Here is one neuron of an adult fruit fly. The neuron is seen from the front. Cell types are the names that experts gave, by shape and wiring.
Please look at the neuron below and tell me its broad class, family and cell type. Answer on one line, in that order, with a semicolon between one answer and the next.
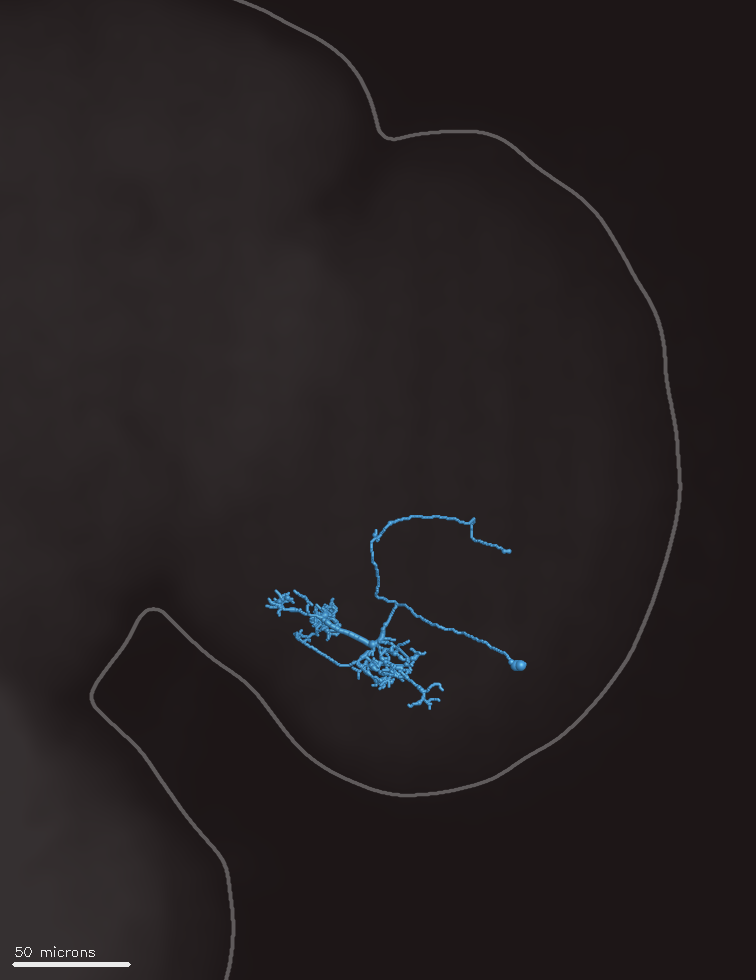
visual projection neuron; TmY; TmY14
